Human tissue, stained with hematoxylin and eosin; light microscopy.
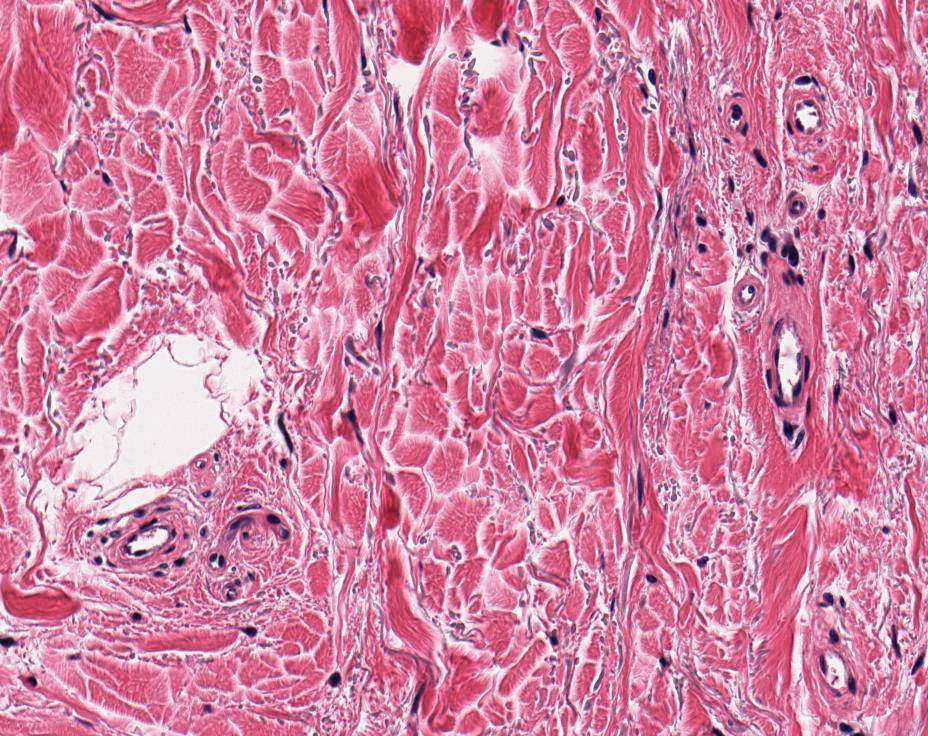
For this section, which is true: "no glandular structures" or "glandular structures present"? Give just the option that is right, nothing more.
No glandular structures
